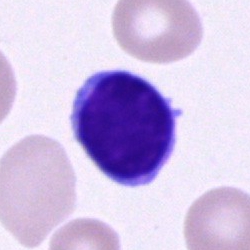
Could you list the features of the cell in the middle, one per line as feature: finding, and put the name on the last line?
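Nucleus: see how it fills almost the whole cell
Chromatin: dense, dark purple and condensed
Cytoplasm: just a very thin paler blue rim, mainly along the upper left edge
Projection: a small one, sticking out from the right edge
Name: lymphocyte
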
